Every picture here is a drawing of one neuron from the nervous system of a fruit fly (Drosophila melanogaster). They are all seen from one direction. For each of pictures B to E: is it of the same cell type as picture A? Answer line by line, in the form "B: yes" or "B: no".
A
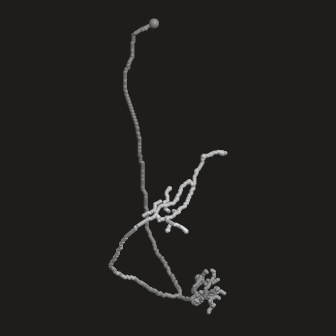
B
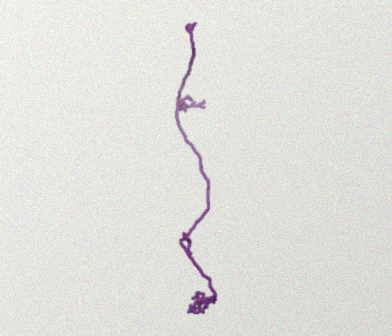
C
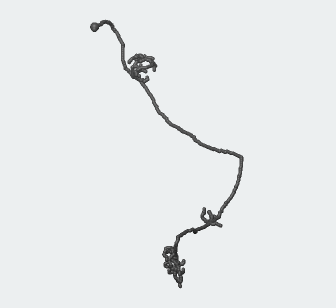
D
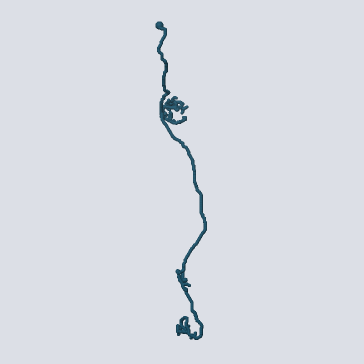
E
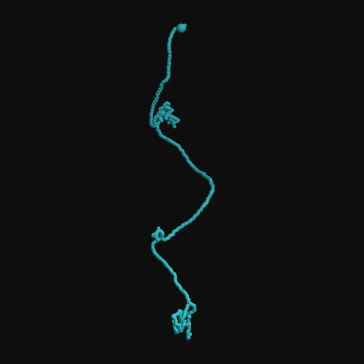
B: no
C: no
D: no
E: no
